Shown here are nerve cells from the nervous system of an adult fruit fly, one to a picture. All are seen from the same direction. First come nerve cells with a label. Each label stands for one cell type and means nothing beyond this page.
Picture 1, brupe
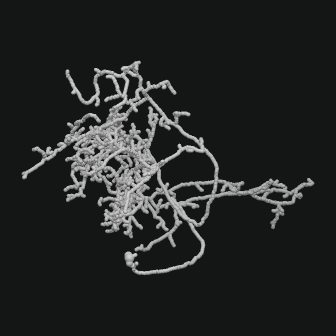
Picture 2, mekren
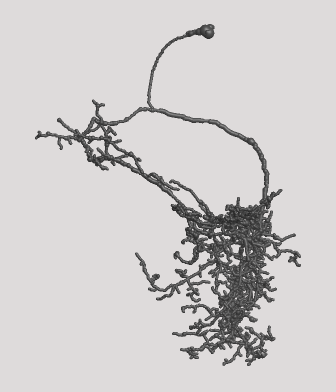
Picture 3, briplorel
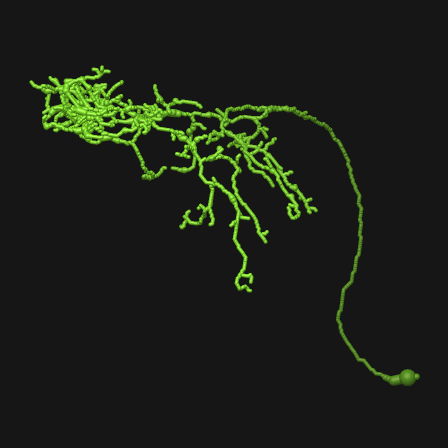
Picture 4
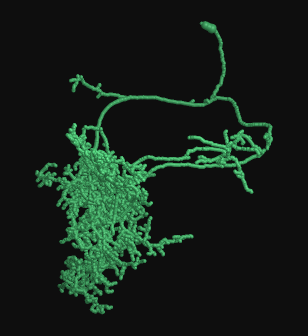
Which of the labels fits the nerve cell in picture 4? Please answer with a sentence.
It belongs to mekren.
